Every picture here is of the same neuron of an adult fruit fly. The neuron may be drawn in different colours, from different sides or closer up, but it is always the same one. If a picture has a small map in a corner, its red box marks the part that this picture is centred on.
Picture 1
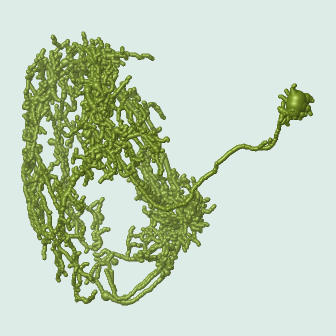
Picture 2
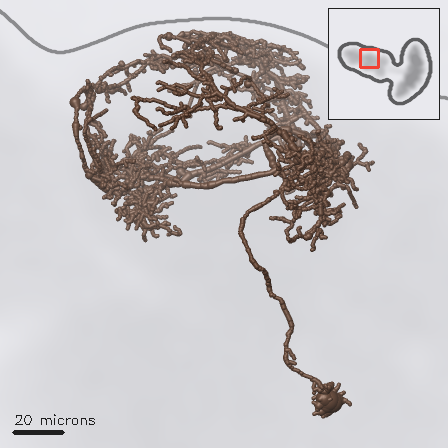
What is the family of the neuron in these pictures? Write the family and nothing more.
hemilineage 13B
